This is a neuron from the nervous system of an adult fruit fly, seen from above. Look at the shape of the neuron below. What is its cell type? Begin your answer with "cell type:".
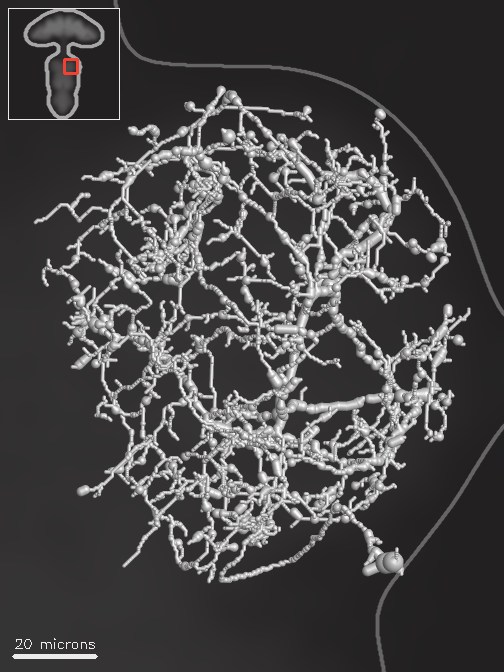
cell type: IN03A007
